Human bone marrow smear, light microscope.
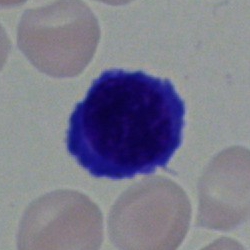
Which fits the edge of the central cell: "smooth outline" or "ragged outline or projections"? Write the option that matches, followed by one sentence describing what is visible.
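Ragged outline or projections. The cell is roughly round with a slightly bumpy, uneven edge.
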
